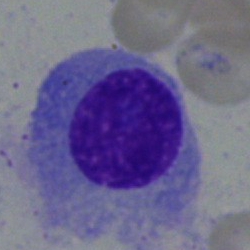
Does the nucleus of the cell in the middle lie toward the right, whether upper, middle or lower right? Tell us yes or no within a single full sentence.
Yes, its nucleus sits toward the right side of the cell.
